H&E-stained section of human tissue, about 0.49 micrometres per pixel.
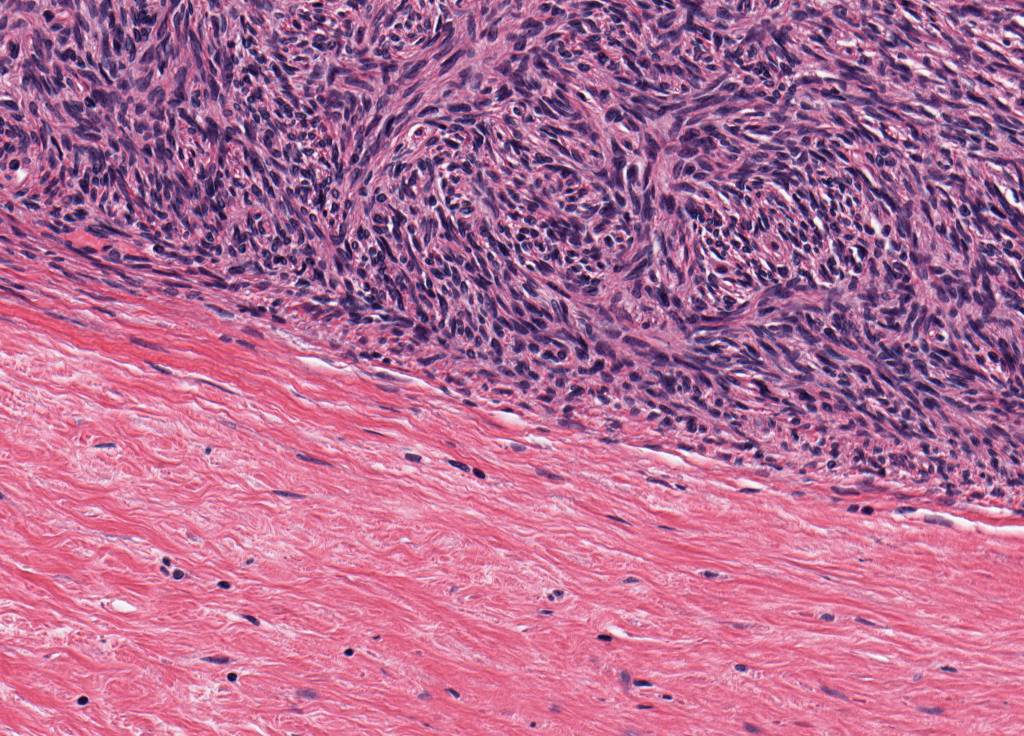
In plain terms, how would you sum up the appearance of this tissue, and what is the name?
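Up top you've got spindle cells with long, dark nuclei and scant, poorly defined pink cytoplasm. They sit in short bundles crossing each other at various angles. Down below it's collagen with just a few small dark nuclei spread far apart. This is ovary.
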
